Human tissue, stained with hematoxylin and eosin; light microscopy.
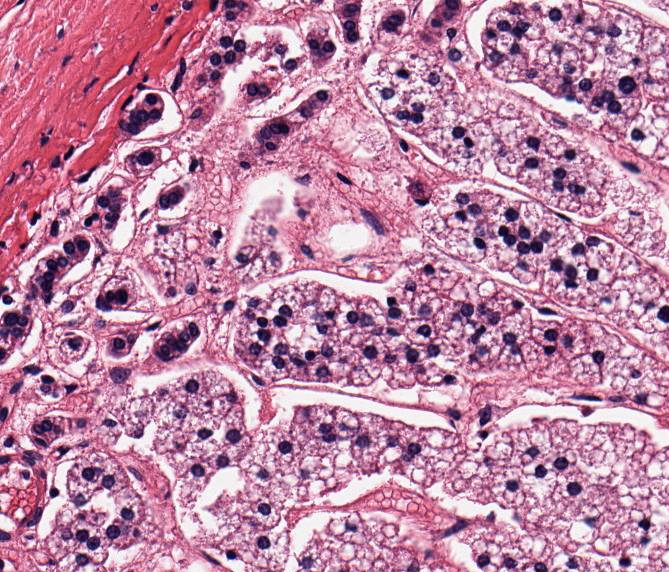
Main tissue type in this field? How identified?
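The zona fasciculata of the adrenal gland is the tissue here. Point one: most cells have pale, finely vacuolated, foamy cytoplasm with small, round, dark nuclei.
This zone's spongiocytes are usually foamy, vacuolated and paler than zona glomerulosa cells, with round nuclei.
Point two: a band of dense, bright pink fibrous tissue with sparse elongated nuclei crosses the upper left corner.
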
